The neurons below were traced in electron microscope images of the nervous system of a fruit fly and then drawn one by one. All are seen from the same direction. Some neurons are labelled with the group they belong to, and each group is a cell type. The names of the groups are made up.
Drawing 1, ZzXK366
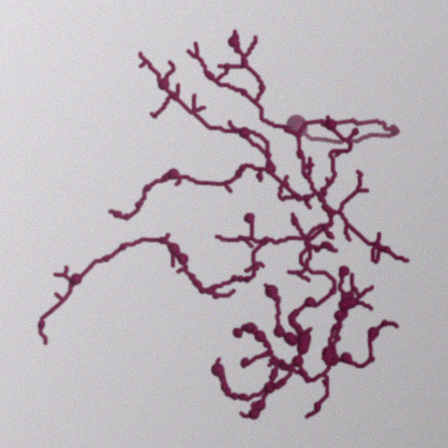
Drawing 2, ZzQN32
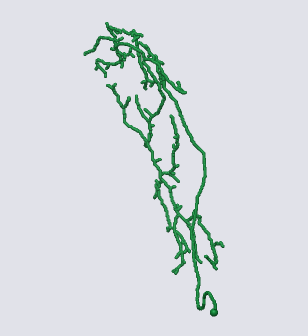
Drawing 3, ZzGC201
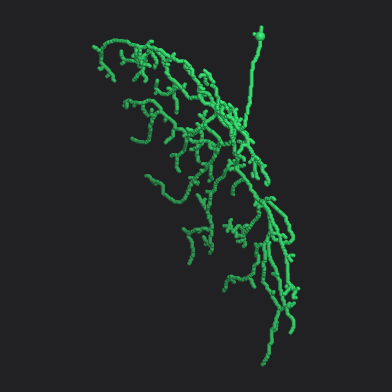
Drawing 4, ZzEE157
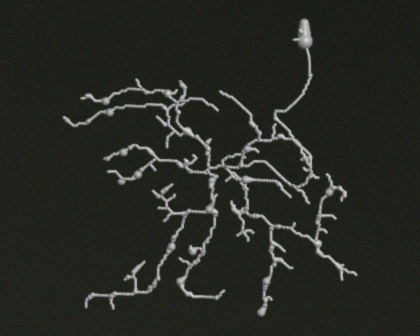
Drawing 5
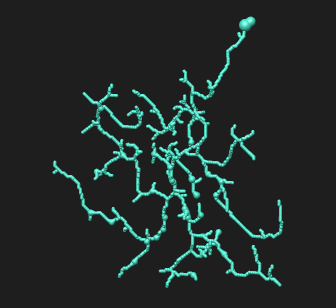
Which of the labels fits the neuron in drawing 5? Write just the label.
ZzEE157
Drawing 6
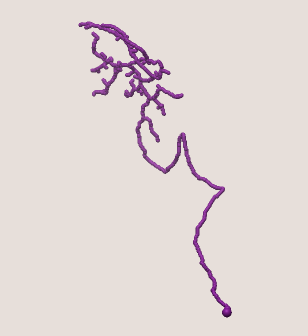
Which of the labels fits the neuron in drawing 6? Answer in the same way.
ZzQN32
